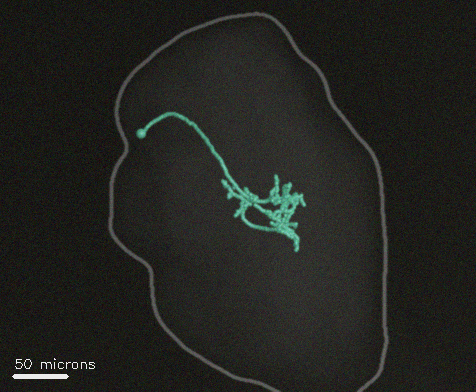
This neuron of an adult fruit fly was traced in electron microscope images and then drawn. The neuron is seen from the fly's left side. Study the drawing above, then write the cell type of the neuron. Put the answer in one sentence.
The cell type is PS021.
